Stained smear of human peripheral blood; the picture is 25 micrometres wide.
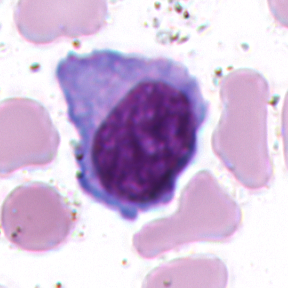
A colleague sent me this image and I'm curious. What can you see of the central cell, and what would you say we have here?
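Irregular and angular rather than round, the cell outline encloses an oval nucleus of about 11 by 8 micrometres. The nucleus lies toward the lower right, so most of the cytoplasm is to the upper left. The cytoplasm is pale blue, deepening to a stronger blue along the outer edge of the cell, and shows no distinct granules. The cell is a plasma cell.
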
